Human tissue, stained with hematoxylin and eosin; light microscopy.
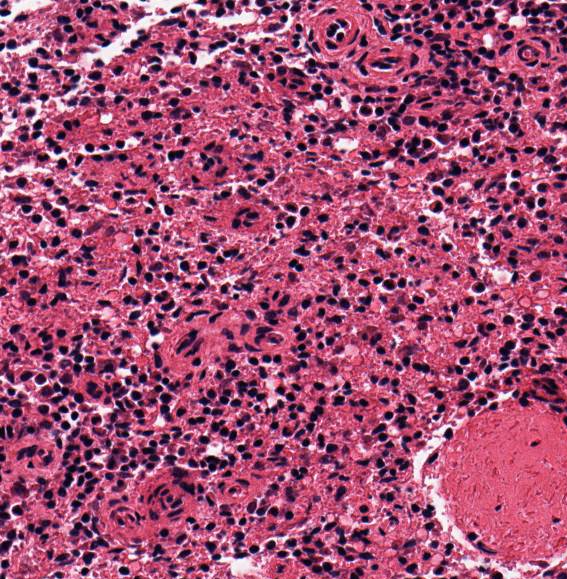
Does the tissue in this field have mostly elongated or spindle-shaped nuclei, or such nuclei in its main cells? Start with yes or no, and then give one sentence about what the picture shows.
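No. Small round dark-staining nuclei of lymphocytes are scattered throughout the whole field.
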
